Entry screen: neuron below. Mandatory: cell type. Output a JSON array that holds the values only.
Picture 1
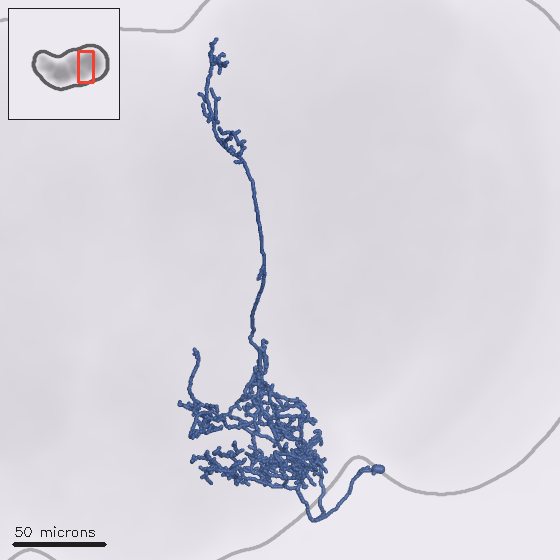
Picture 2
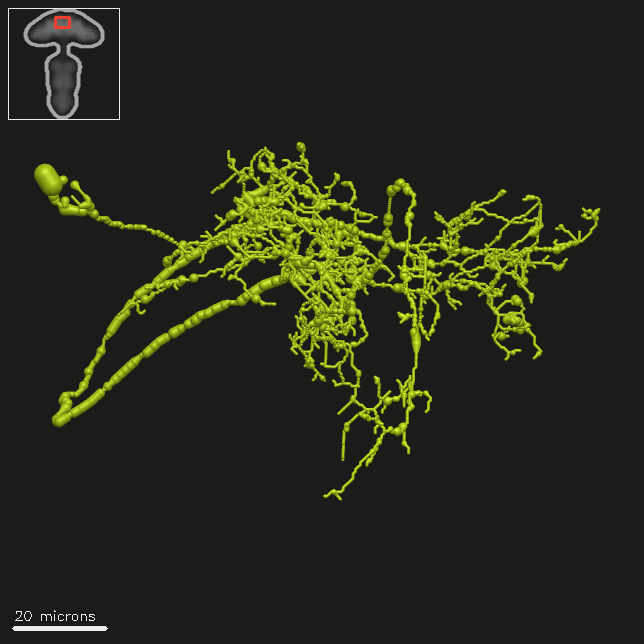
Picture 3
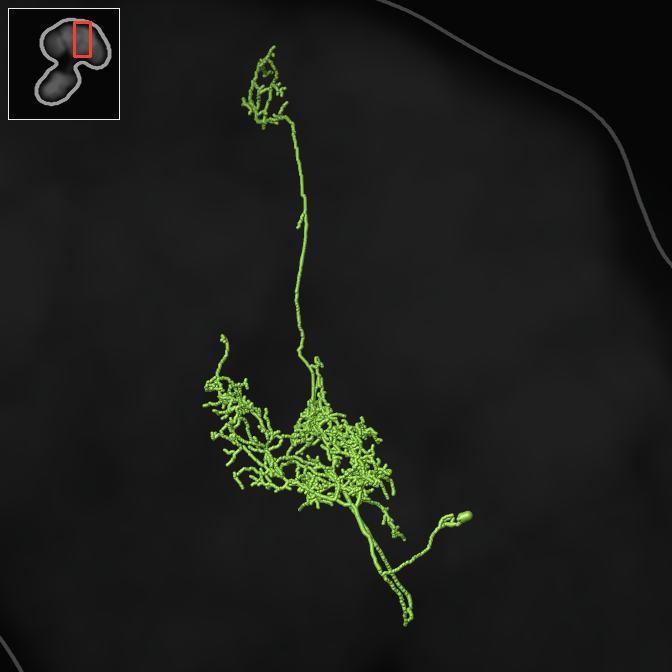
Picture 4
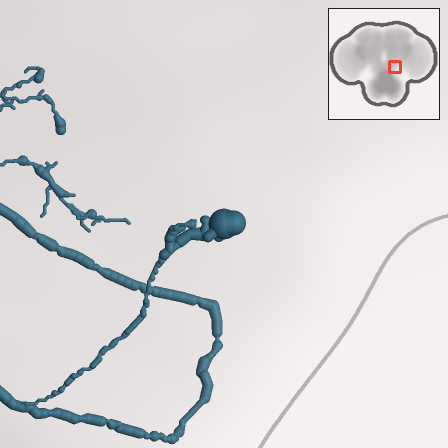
["GNG550"]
